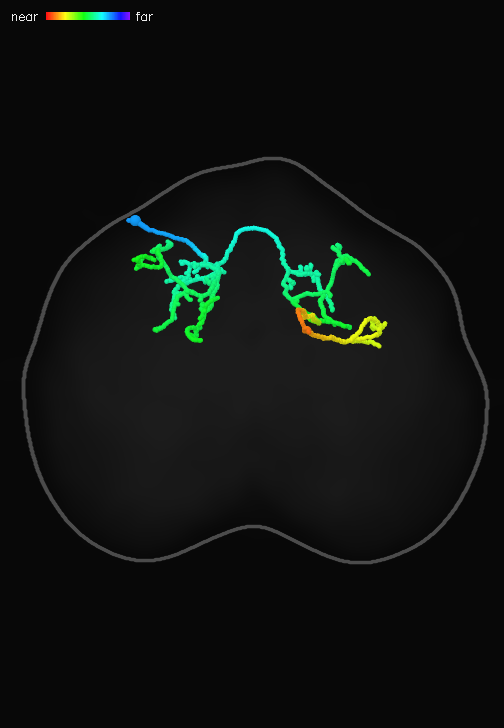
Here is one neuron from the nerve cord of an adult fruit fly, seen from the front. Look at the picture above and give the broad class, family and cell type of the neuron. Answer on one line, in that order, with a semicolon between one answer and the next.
nerve-cord intrinsic neuron; hemilineage 06A; IN06A072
